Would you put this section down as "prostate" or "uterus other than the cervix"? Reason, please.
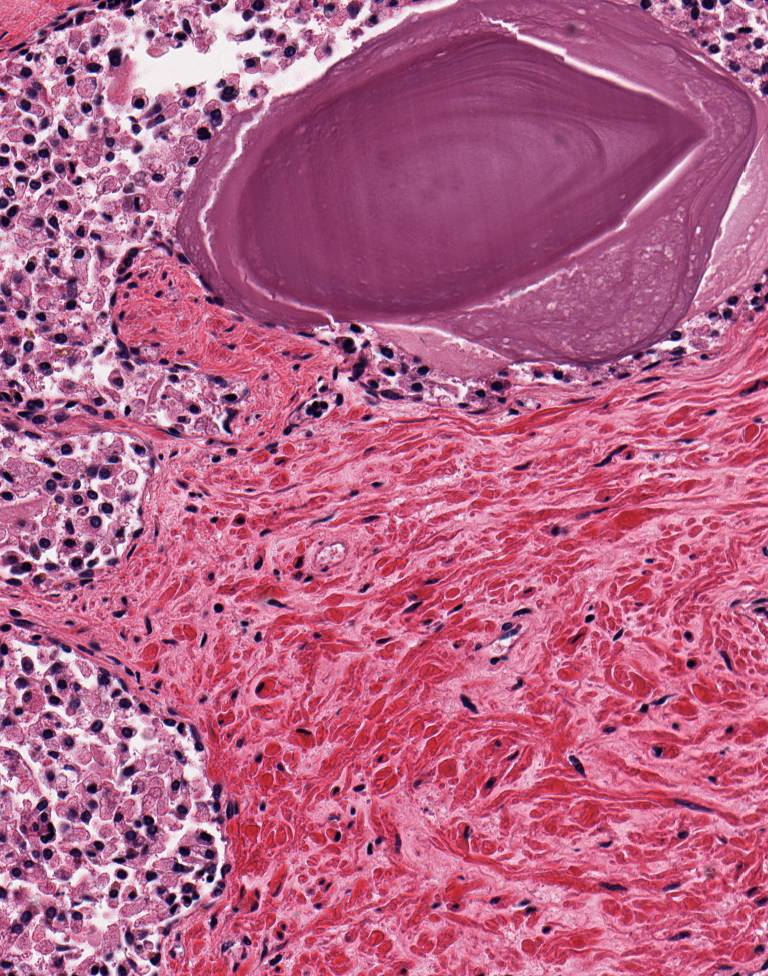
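This is prostate.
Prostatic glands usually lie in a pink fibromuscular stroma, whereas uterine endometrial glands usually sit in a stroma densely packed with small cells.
A large oval laminated body, purple-pink with fine concentric lamellae, occupies the upper centre and right. On the left are loose, discohesive sheets of cells mixing small dark round nuclei with larger cells of pale pink cytoplasm.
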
